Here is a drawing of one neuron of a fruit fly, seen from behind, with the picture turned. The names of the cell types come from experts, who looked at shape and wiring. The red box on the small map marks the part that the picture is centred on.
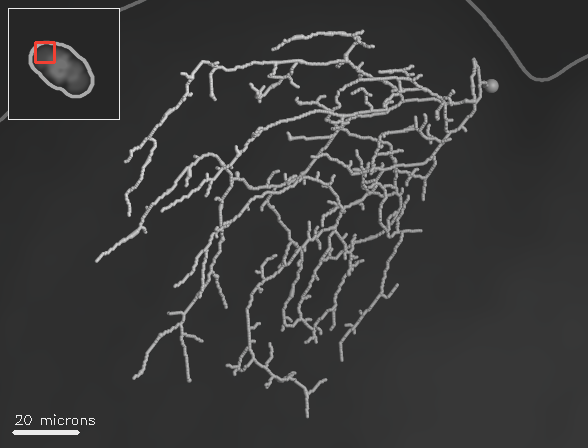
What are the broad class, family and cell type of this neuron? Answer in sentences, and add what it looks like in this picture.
It is an optic-lobe intrinsic neuron. The family is Cm. The cell type is Cm27. The cell body can be seen at the upper right of the picture. By the scale bar it is about 130 microns wide in this view.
